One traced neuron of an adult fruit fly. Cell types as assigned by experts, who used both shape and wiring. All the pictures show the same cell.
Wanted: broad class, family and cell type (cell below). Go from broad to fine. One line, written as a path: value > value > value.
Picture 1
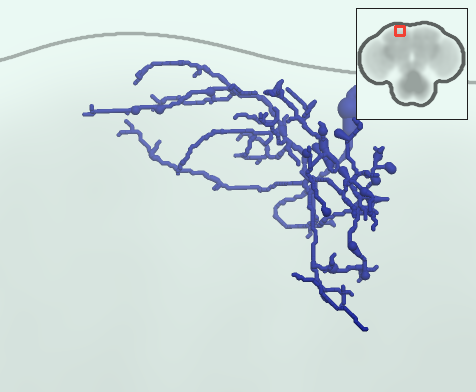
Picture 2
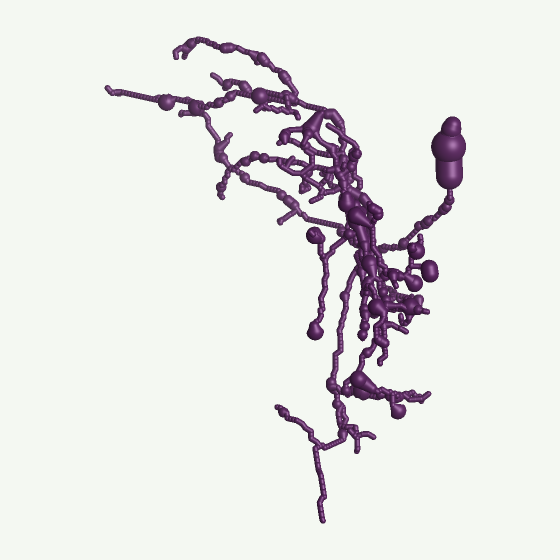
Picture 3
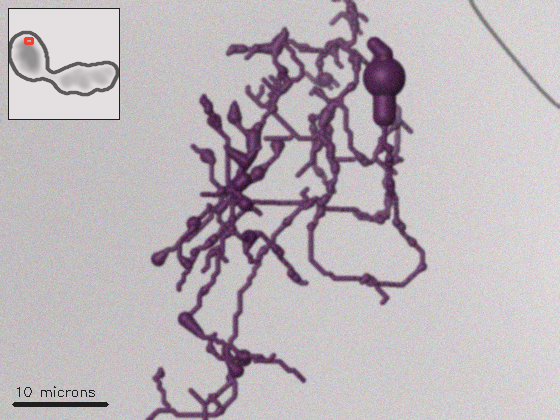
central-brain intrinsic neuron > hemilineage SLPpm2 > CB4157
